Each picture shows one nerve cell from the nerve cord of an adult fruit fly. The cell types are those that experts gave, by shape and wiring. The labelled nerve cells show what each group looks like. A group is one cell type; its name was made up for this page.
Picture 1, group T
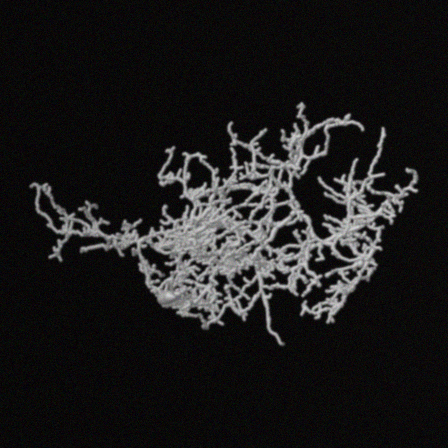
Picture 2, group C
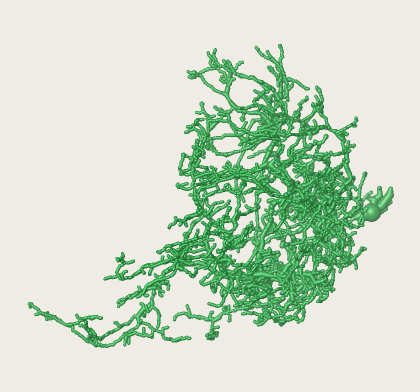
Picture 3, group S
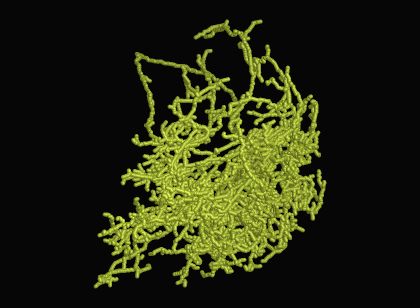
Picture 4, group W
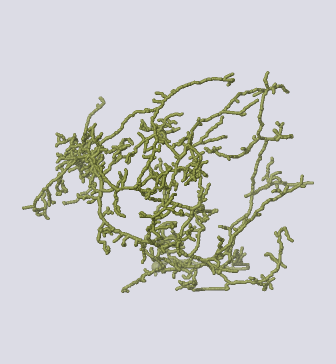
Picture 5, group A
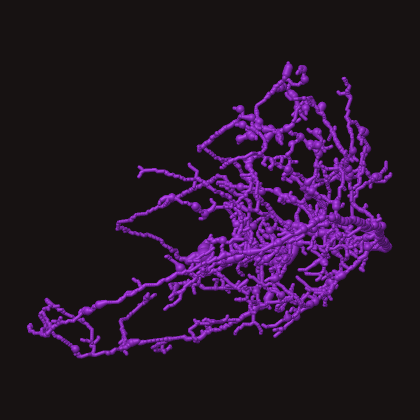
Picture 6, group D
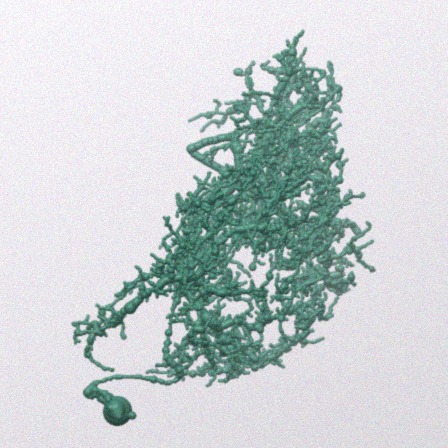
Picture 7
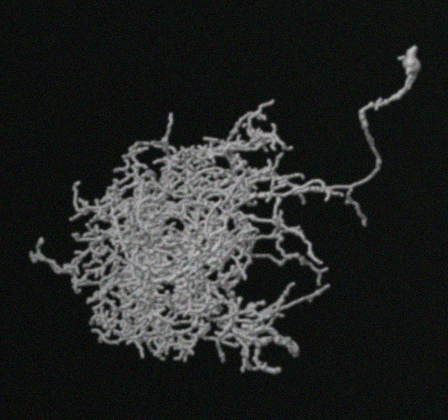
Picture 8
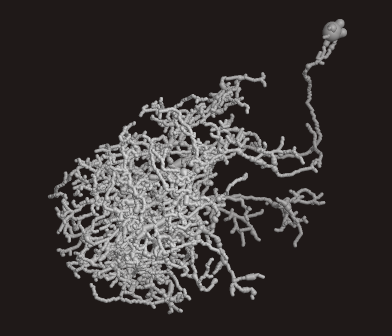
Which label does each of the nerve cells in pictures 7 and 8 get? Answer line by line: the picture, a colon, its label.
7: group S
8: group S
